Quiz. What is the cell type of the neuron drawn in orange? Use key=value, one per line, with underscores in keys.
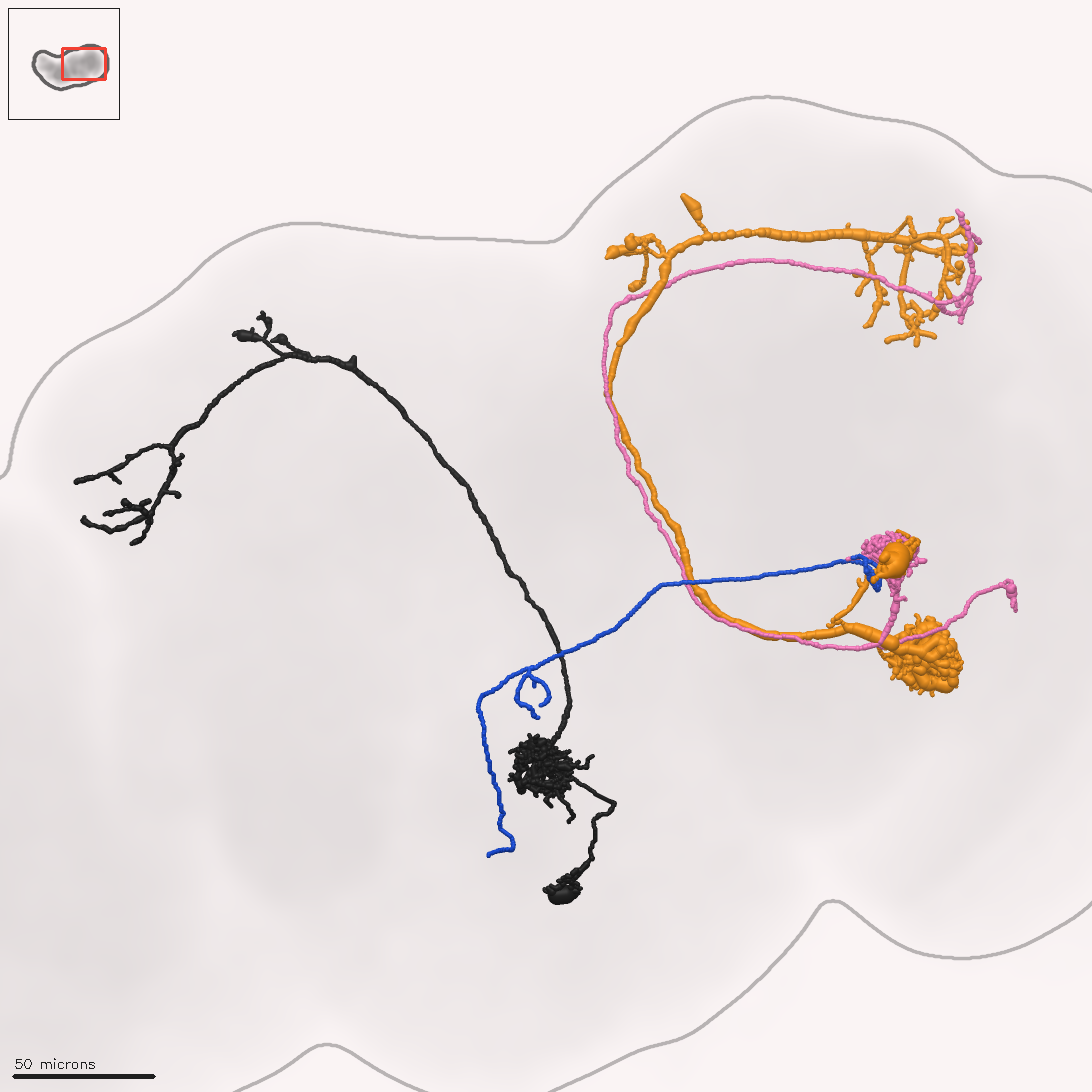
cell_type=VL2a_adPN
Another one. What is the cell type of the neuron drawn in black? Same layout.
cell_type=DC3_adPN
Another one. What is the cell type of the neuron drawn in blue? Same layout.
cell_type=ORN_DL4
